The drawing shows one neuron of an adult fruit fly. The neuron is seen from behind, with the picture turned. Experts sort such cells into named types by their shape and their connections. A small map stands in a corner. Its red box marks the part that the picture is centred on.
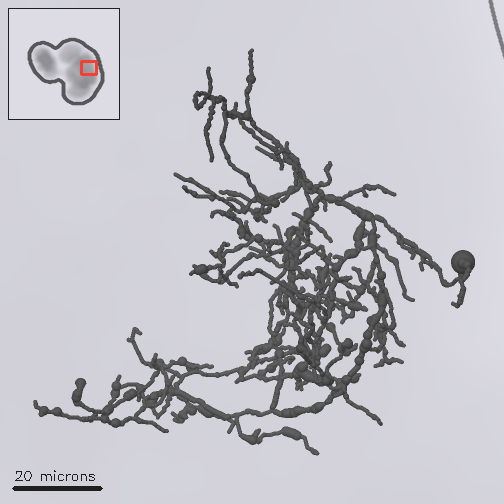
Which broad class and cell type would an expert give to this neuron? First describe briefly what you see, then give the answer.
The cell body is on the right of the picture. From left to right in the picture it spans about 100 microns. The picture shows dozens of branch ends. It is a central-brain intrinsic neuron. It is of cell type CRE007.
